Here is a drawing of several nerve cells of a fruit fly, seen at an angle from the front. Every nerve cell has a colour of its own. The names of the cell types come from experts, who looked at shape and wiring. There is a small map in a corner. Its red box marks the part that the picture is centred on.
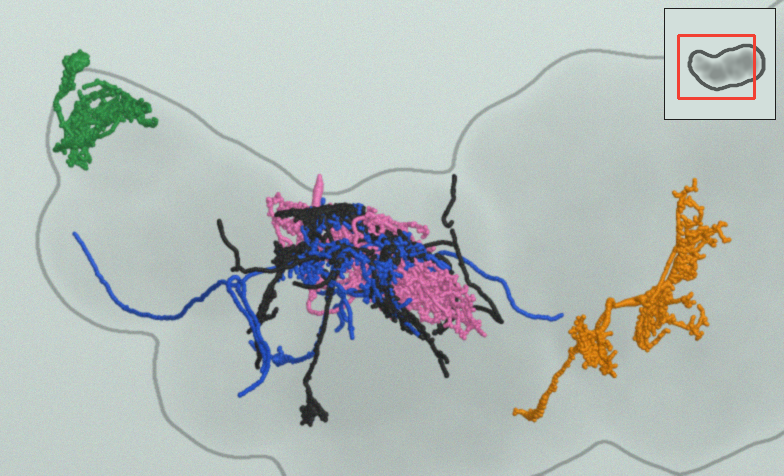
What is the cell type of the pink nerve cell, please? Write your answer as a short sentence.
The cell type is hg4 MN.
